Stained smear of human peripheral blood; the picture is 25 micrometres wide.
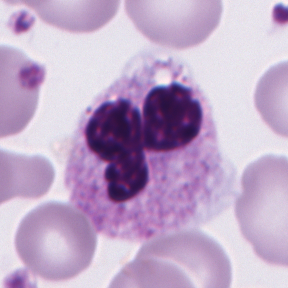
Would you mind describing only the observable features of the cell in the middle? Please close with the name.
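First, the nucleus is split into three lobes. Second, the cytoplasm is abundant and pale pinkish-lilac, filled with fine pink-violet granules. Third, a single small clear vacuole lies near the top edge. This is a segmented neutrophil.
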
